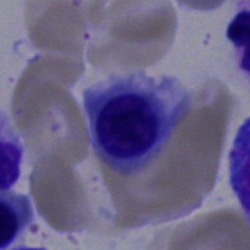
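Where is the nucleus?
Toward the left side of the cell.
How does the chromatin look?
Dense and dark purple.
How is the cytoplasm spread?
Wider on the right of the nucleus than on the left.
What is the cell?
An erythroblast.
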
